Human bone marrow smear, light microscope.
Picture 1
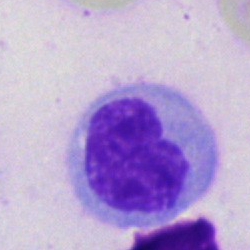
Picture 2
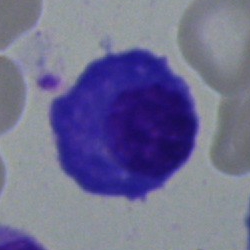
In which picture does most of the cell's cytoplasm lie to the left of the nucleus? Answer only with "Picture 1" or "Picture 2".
Picture 2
